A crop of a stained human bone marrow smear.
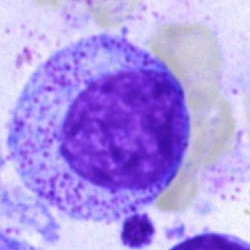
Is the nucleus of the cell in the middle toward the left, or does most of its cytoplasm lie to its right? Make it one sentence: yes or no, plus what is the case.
No, what lies toward the right is the nucleus of the cell.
